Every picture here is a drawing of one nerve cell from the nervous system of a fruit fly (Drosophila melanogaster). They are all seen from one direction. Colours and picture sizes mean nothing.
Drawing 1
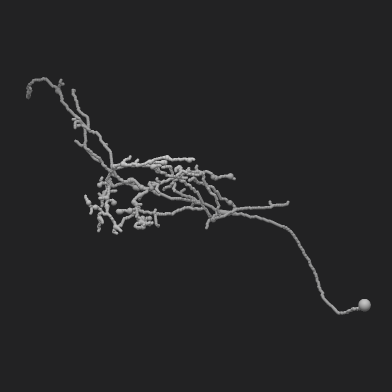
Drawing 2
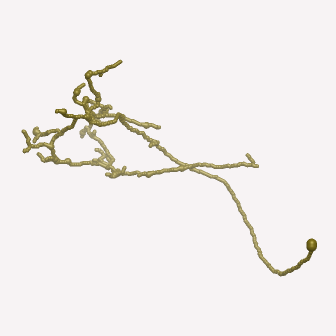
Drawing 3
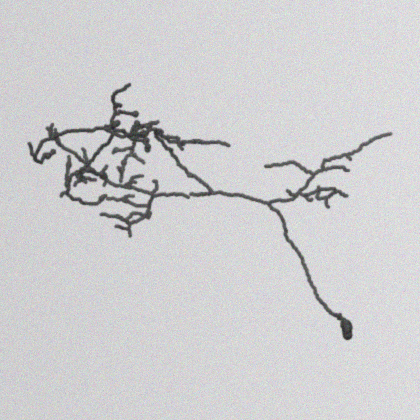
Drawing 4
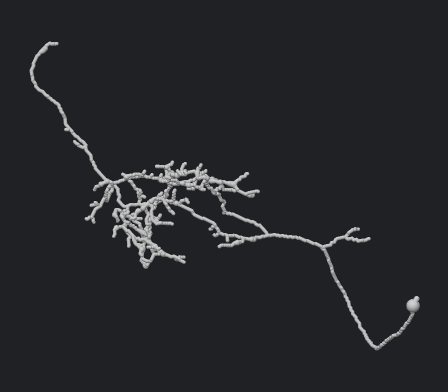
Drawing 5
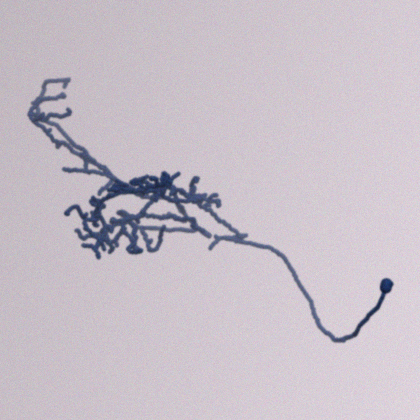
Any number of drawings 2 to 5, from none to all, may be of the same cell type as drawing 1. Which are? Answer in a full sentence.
Drawing 4 and drawing 5 are of the same cell type.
